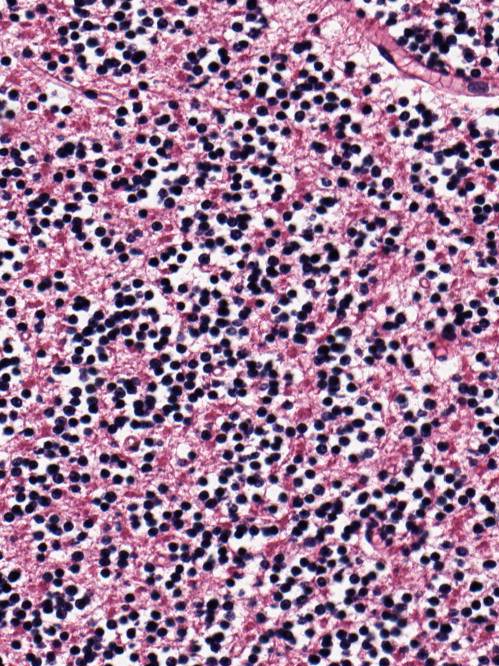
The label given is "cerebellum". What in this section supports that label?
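Cerebellum, then, and the first thing to weigh is the crowd of small, round, dark nuclei spread densely and fairly evenly over the whole field. They are deeply stained and nearly uniform in size, and most have very little visible cytoplasm around them.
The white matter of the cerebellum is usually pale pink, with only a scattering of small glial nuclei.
So this dense, even spread of nuclei does not go with white matter. One more thing: a thin curved band of flattened cells crosses the top right corner.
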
